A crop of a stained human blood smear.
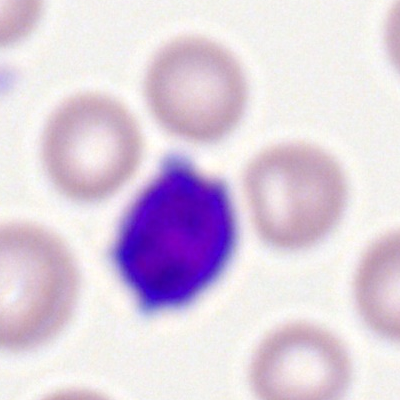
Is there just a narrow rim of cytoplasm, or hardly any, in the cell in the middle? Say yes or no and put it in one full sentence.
Yes, its cytoplasm amounts to no more than a narrow rim.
